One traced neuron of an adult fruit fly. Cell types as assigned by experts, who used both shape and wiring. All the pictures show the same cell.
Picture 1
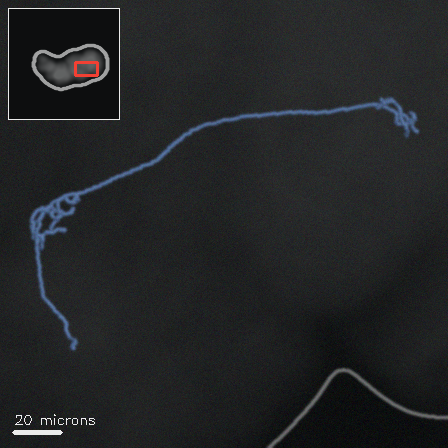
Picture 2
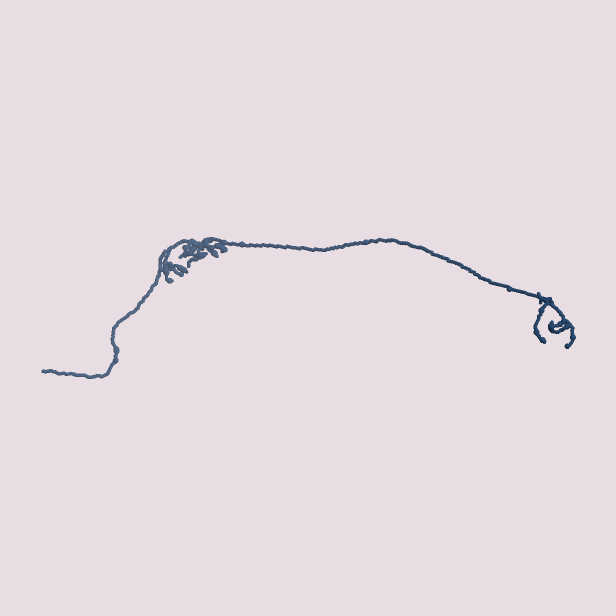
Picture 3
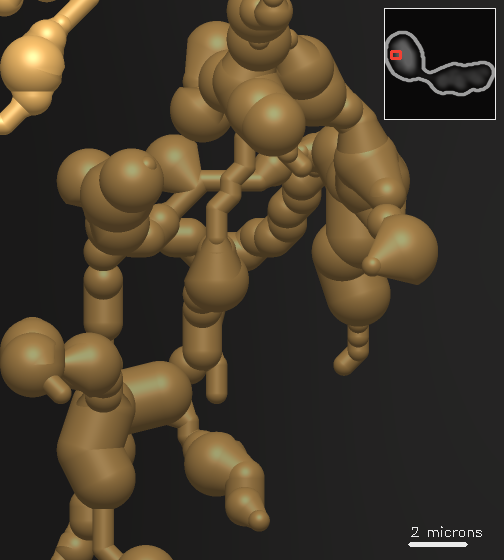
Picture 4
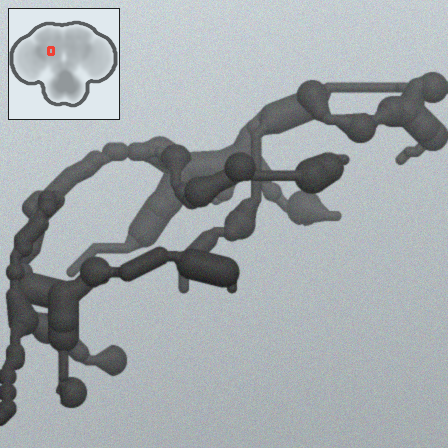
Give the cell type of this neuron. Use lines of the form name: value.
cell type: ORN_DL2d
